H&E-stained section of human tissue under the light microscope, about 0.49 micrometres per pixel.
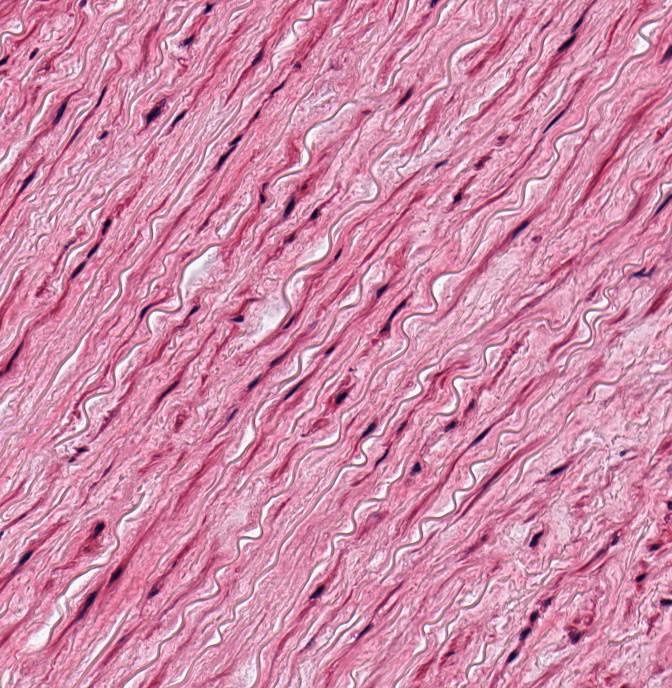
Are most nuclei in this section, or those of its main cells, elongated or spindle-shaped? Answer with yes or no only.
Yes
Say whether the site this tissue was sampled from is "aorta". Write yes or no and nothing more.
yes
